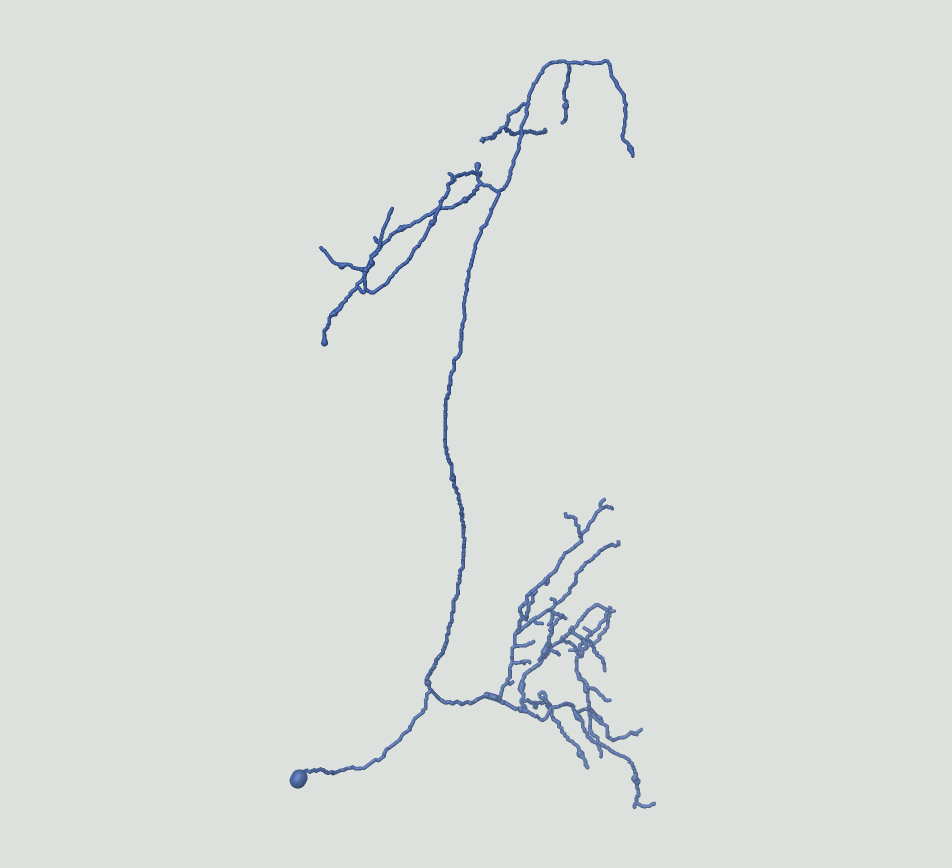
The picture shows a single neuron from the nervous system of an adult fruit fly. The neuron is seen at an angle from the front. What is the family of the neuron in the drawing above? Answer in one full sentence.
The neuron is a member of the hemilineage FLAa2 family.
